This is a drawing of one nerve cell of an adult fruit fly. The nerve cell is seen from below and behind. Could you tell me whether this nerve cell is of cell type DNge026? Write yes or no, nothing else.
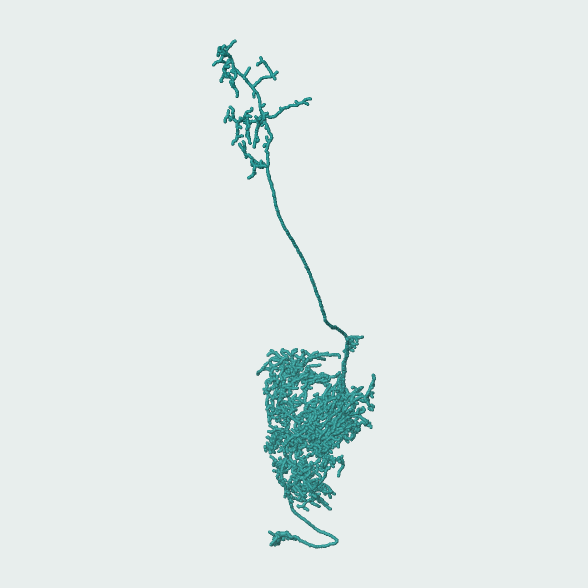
yes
